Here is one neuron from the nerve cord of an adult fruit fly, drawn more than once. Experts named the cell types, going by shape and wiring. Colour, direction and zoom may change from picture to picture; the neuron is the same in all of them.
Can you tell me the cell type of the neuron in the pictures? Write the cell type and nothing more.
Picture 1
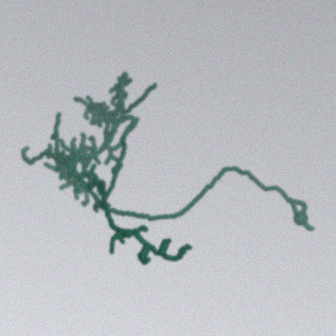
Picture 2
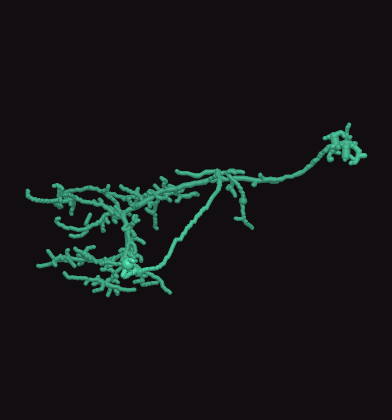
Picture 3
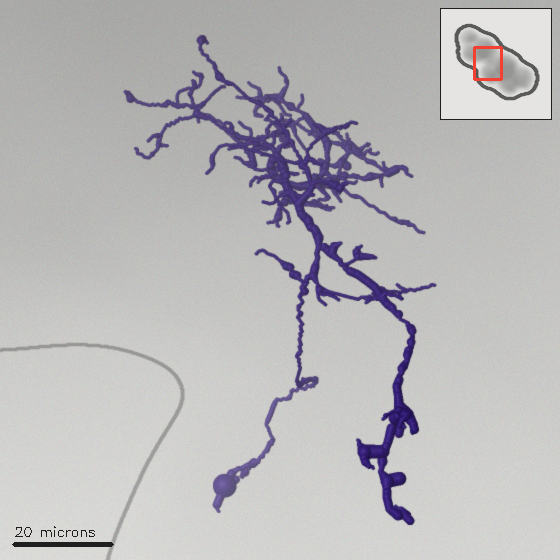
IN03B060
